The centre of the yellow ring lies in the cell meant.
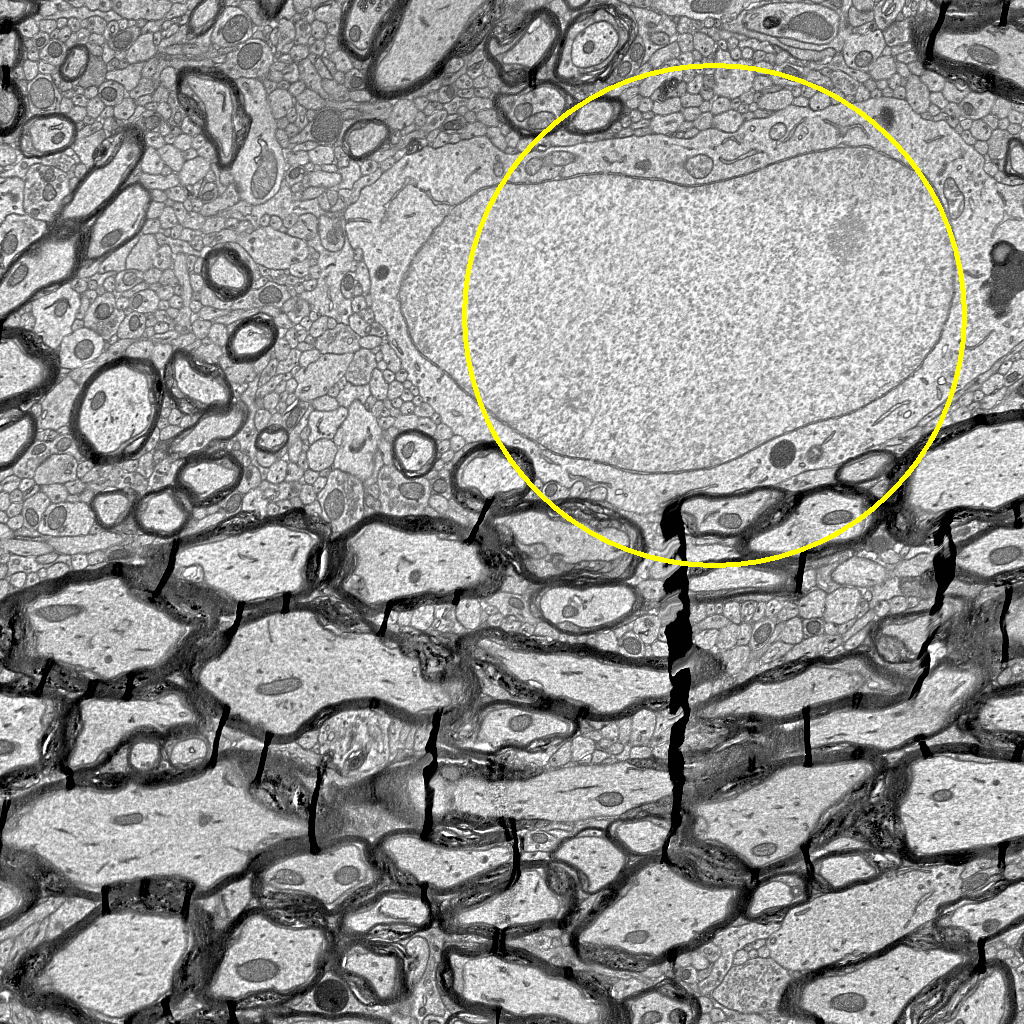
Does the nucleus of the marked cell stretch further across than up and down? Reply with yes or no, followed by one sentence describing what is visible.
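Yes. The nucleus is an elongated oval with its long axis running left to right.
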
